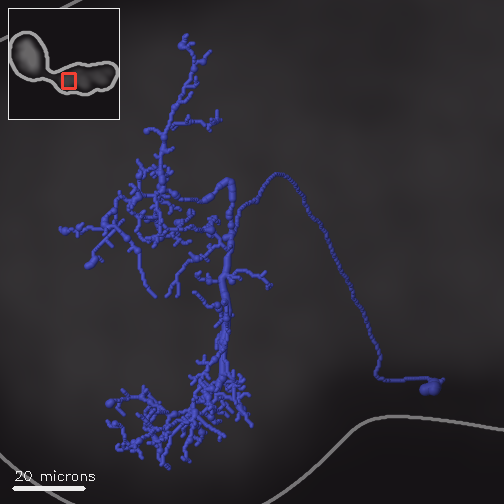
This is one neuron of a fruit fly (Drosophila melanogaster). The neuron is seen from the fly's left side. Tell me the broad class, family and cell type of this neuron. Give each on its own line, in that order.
nerve-cord intrinsic neuron
hemilineage 12B
IN12B043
